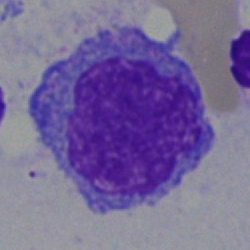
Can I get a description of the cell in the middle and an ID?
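Small bumps interrupt the irregular cell outline. Chromatin is fairly fine and purple, with scattered paler spots. The cytoplasm stains blue and forms a wider rim on the left of the nucleus than on the right. Cell type: monocyte.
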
